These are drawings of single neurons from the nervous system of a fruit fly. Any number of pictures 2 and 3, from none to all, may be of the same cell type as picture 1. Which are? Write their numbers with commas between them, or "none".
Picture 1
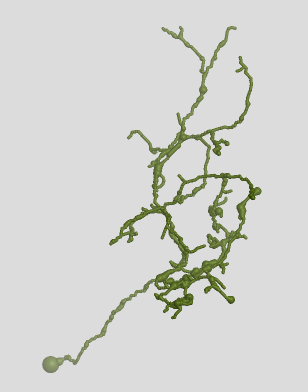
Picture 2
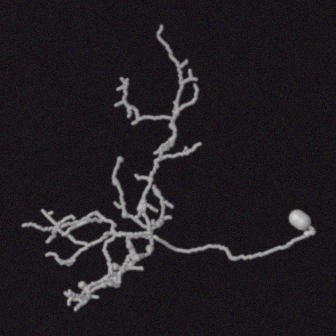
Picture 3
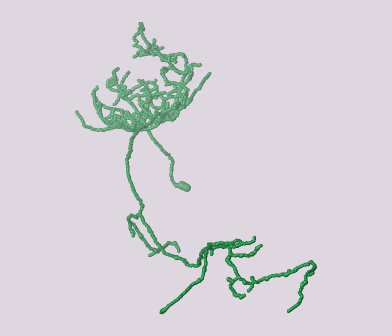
2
